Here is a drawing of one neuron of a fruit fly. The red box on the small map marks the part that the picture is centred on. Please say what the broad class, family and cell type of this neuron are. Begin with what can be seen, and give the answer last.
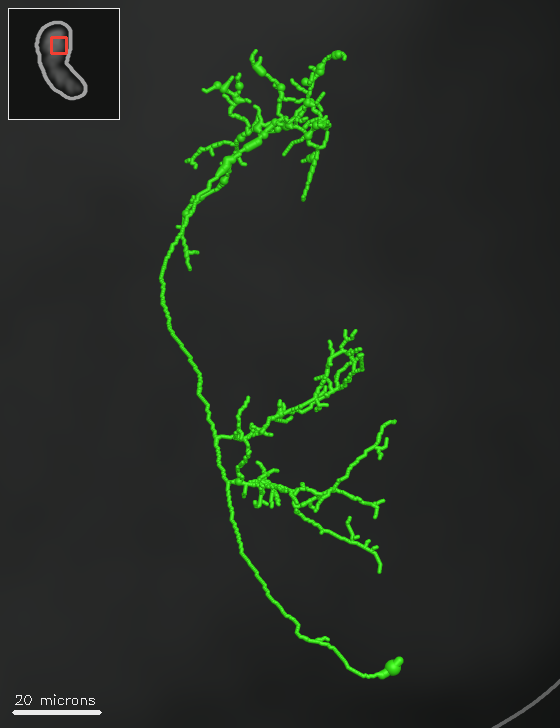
By the scale bar it is about 150 microns tall in this view. The picture shows dozens of branch ends. It is a central-brain intrinsic neuron. The family is hemilineage DL1_ventral. The cell type is AOTU060.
